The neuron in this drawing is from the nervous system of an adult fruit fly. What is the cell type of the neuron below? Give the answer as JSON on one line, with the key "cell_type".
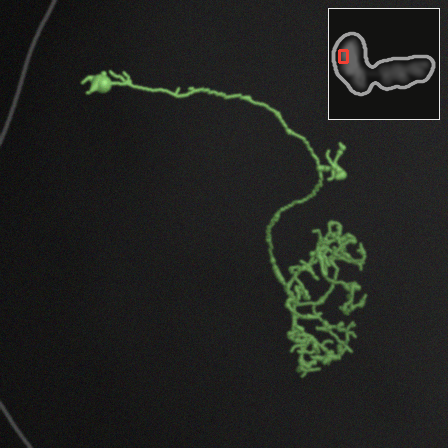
{"cell_type": "ER3d_d"}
